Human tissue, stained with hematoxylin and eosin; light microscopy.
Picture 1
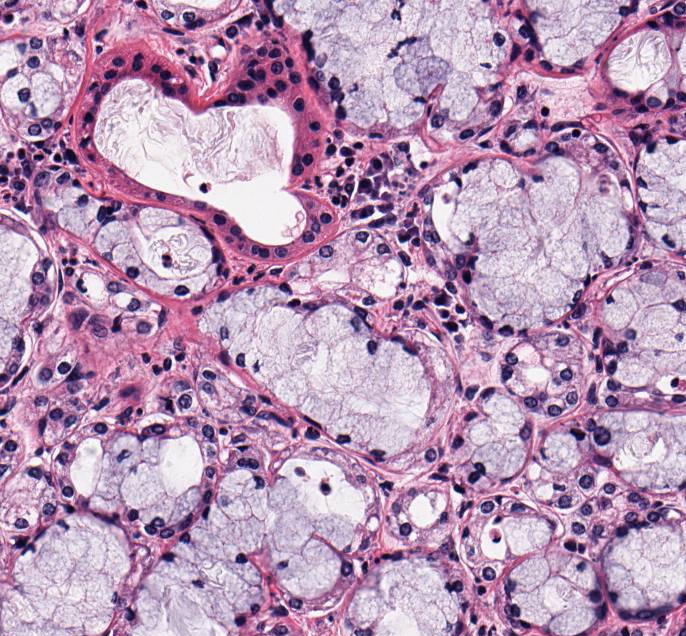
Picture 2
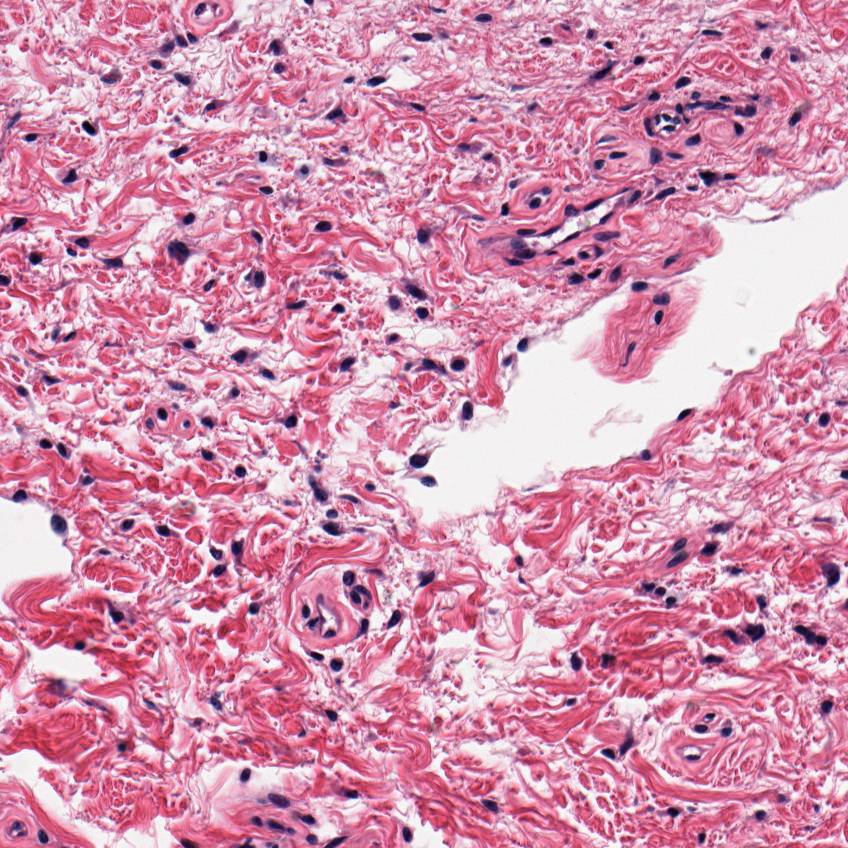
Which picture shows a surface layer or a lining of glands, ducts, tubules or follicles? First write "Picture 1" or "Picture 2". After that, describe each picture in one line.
Picture 1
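What picture 1 shows: A single duct at the upper left is lined by cuboidal cells with pink cytoplasm.
What picture 2 shows: No epithelium is present anywhere in the field.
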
